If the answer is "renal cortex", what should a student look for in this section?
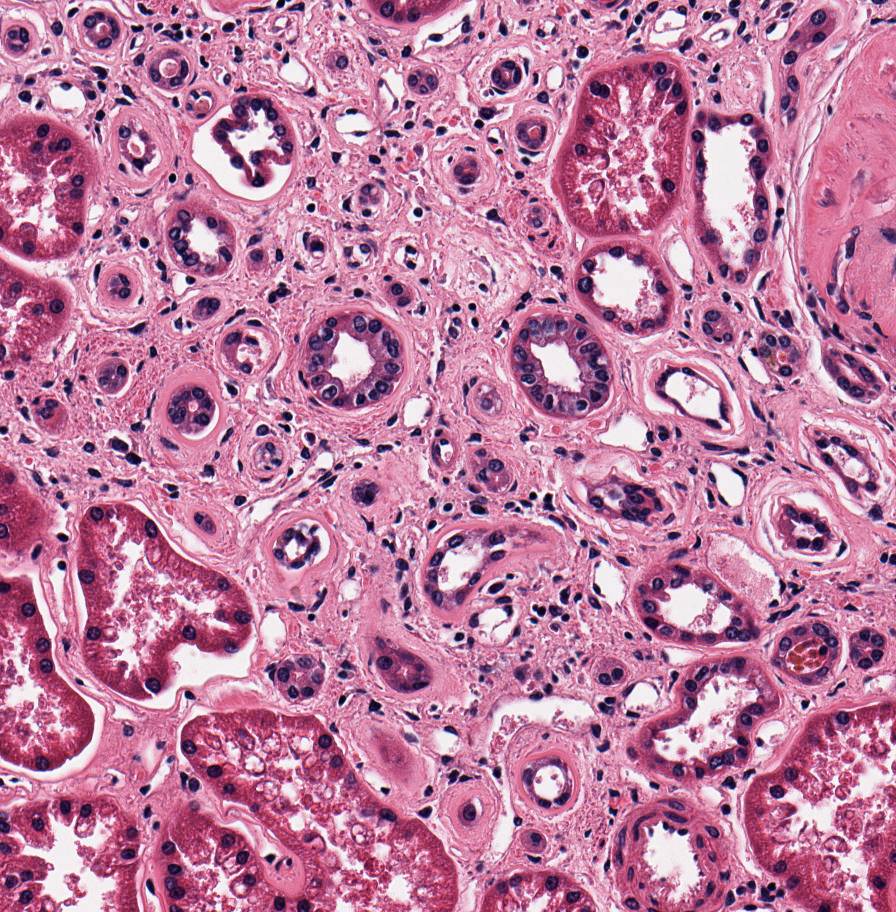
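Renal cortex fits best at the margins of the field, where large tubules lie, mainly to the left, bottom and upper right.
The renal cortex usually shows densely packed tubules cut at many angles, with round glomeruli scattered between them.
Those large tubules are lined by tall cells with abundant granular deep pink cytoplasm and round nuclei near the base. The centre sits less easily, since its many small tubules lie in abundant stroma.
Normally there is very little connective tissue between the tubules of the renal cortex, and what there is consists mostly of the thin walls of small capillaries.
The small tubules have low cuboidal cells with closely packed dark round nuclei and little cytoplasm, and many are wrapped in thick pale pink rings of basement membrane.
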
